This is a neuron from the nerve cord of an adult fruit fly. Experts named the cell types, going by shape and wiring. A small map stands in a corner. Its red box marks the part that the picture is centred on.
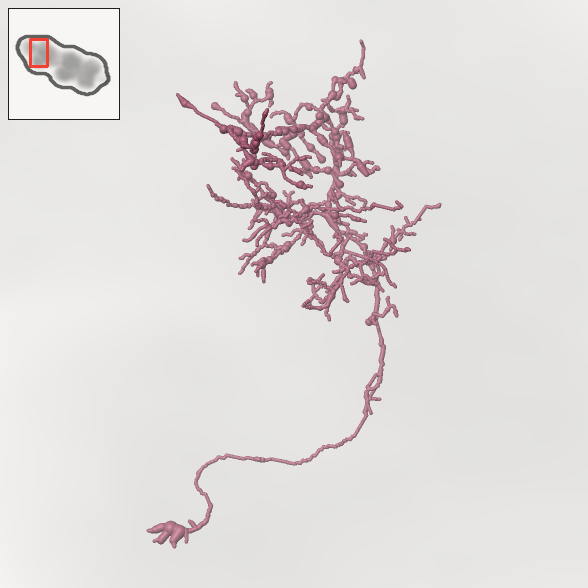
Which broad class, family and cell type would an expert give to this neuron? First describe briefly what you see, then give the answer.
The picture shows dozens of branch ends. In this view it is taller than it is wide. It is a nerve-cord intrinsic neuron. Its family is hemilineage 13B. The cell type is IN13B053.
